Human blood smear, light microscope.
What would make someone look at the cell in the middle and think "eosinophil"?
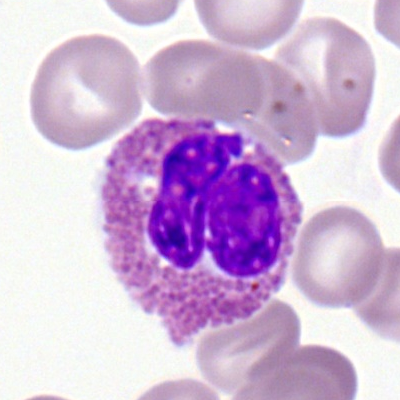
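The two-lobed nucleus fits an eosinophil: it's split into two lobes lying side by side, one left and one right.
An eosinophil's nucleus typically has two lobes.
Beyond that, the granules are round and fairly uniform in size, and the granular cytoplasm wraps around the nucleus on every side.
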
